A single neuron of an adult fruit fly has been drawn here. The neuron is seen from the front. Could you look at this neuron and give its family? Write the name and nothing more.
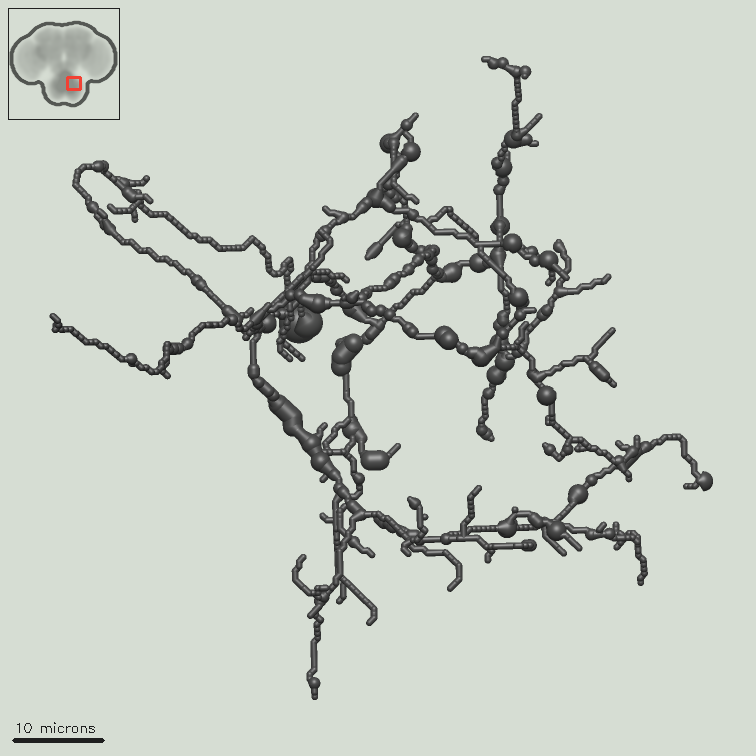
hemilineage 21A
